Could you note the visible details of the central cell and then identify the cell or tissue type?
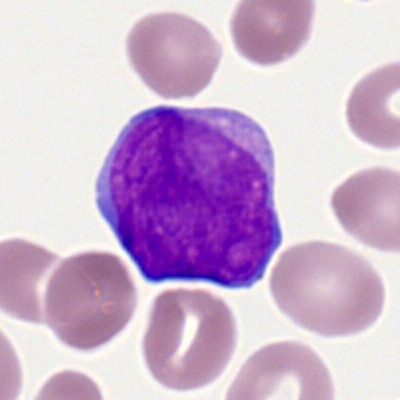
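First, the nucleus: it fills most of the cell and stains deep purple. Second, its chromatin, which is stippled with small paler spots rather than evenly smooth. Third, the cytoplasm, present only as a narrow rim around the nucleus. This is a myeloblast.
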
